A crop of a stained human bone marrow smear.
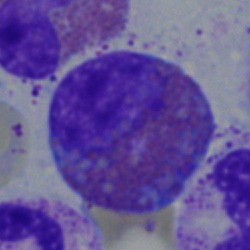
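Eosinophil in a stained bone marrow smear, the cell in the middle. Its outline is round, and its surface is smooth with no projections. A thin bluish rim shows at its lower left edge. Loose purple granules lie scattered in the background above and to the right of the cell.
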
